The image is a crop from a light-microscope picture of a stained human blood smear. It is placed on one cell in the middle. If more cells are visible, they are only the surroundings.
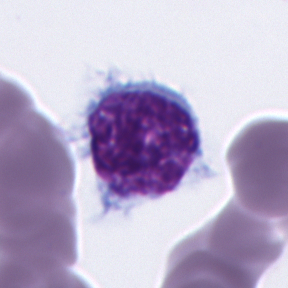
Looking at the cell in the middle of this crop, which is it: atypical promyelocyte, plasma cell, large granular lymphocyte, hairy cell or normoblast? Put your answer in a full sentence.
The cell marked by its central position in the crop is a hairy cell.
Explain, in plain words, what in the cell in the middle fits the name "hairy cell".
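Let me start with the outline: it's ragged rather than crisp because of the surface fringe, and that goes with a hairy cell.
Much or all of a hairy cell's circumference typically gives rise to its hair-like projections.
Then the cytoplasm, which is a scant, pale blue rim around the nucleus, with no granules that I can see.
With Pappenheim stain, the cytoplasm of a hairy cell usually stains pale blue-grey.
The pale colour of this rim is in keeping with that. The red cells at the edges, I notice, are out of focus.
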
